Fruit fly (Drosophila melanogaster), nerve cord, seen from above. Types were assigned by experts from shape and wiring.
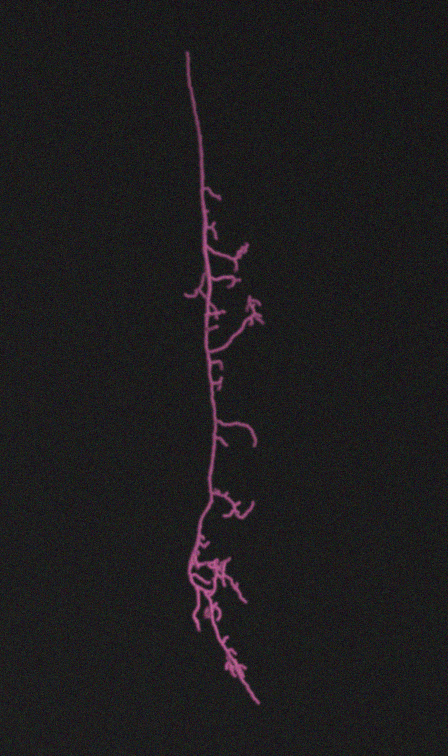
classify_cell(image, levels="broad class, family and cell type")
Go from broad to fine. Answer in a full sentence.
A descending neuron of hemilineage WEDd1, type DNa16.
